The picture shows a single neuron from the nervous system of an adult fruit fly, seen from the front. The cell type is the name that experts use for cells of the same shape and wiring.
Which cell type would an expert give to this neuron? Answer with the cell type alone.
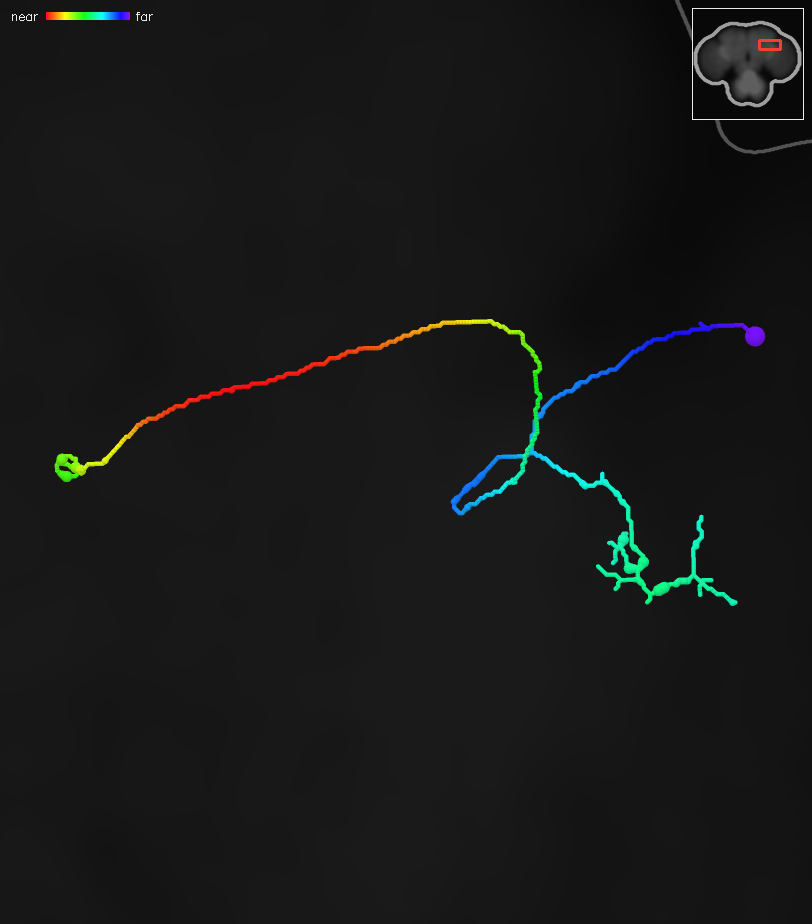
LoVP12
